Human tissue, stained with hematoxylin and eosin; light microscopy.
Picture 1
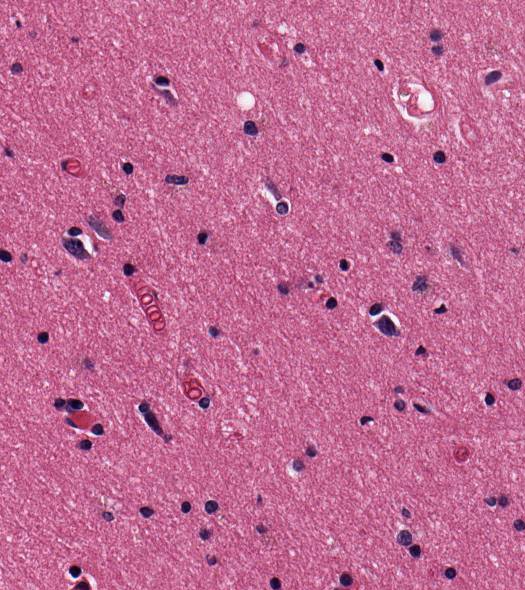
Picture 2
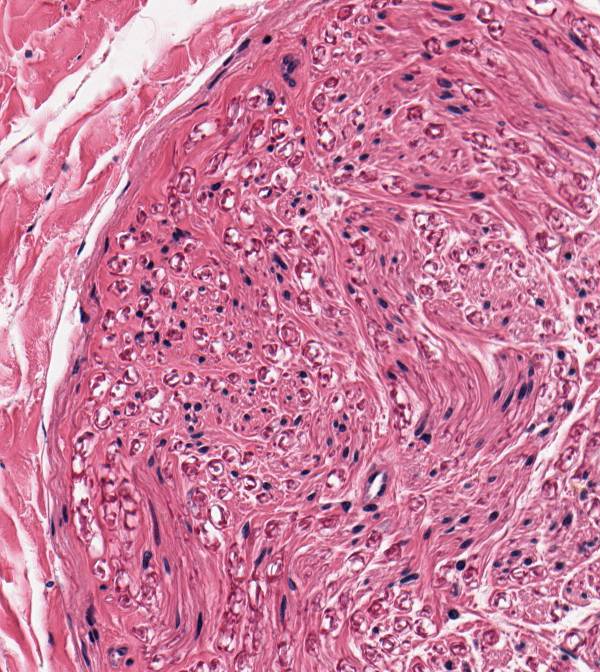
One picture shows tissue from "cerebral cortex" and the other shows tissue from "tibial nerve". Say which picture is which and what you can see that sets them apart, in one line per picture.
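Picture 1 shows tissue from the cerebral cortex. Small, round, dark-blue nuclei are scattered singly across the whole field.
Picture 2 shows tissue from the tibial nerve. The nuclei scattered among the fibres are small, dark and mostly elongated.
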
